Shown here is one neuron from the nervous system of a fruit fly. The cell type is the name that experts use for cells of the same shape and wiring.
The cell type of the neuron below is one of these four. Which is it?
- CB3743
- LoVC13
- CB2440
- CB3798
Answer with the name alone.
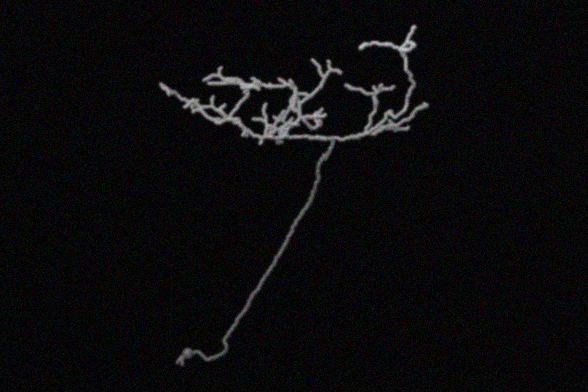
CB3743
